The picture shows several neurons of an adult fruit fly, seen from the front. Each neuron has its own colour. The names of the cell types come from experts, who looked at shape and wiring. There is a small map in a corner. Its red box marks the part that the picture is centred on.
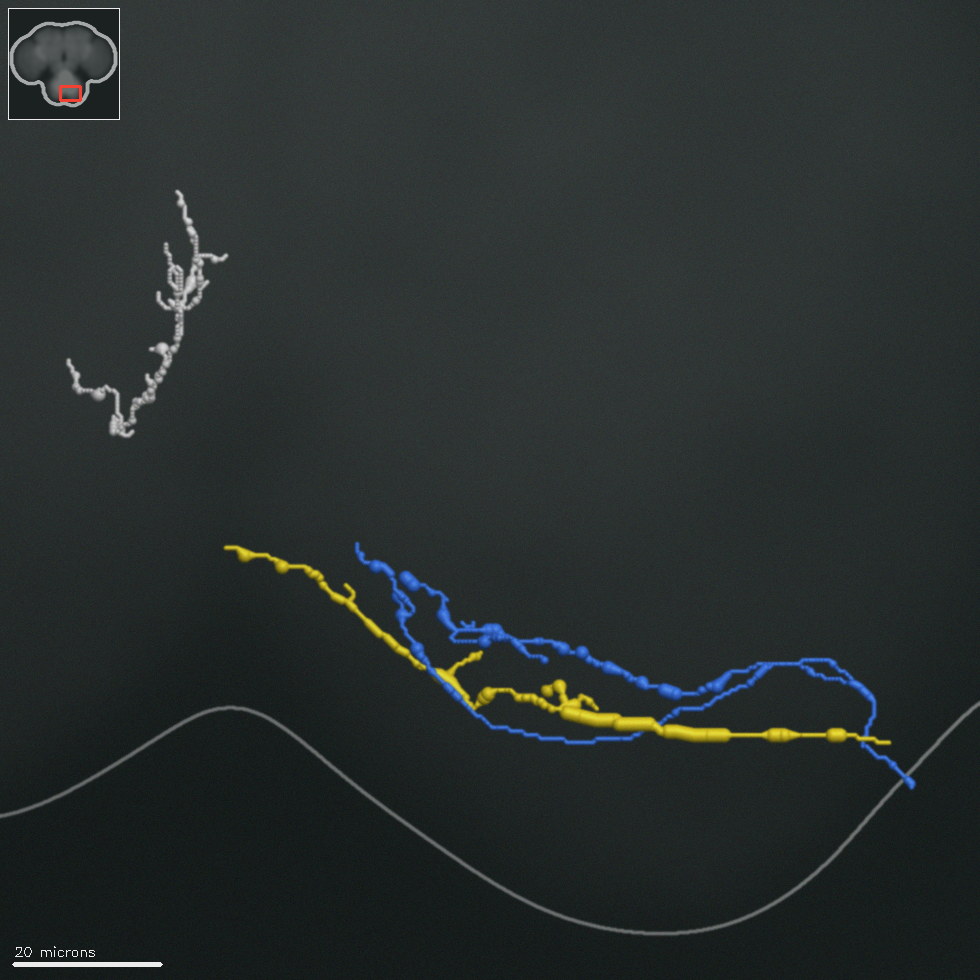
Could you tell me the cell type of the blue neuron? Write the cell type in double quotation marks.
"LgLG2"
